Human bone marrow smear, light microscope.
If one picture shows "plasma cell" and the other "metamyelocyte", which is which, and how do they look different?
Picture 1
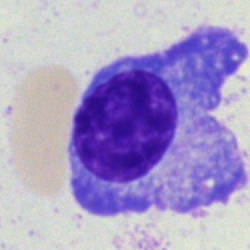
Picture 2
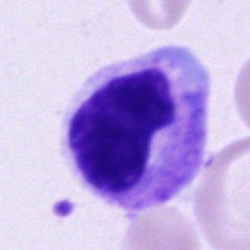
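Identification first: picture 1 is a plasma cell, picture 2 a metamyelocyte. Nuclear position: in both cells the nucleus sits toward the left side.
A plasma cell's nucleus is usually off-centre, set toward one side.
Nuclear outline: the metamyelocyte nucleus has a notch-like indentation on its right side.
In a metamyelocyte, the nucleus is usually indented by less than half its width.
Chromatin: in the plasma cell it is dark purple and clumped, with paler gaps between the clumps; in the metamyelocyte it is dense and dark purple throughout.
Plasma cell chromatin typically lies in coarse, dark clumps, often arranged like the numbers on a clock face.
Nucleoli: none can be seen in the metamyelocyte. Cytoplasm: the plasma cell has abundant cytoplasm, covering more area than the nucleus, blue-purple and mottled with paler patches, with a few small clear spots on the right side.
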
